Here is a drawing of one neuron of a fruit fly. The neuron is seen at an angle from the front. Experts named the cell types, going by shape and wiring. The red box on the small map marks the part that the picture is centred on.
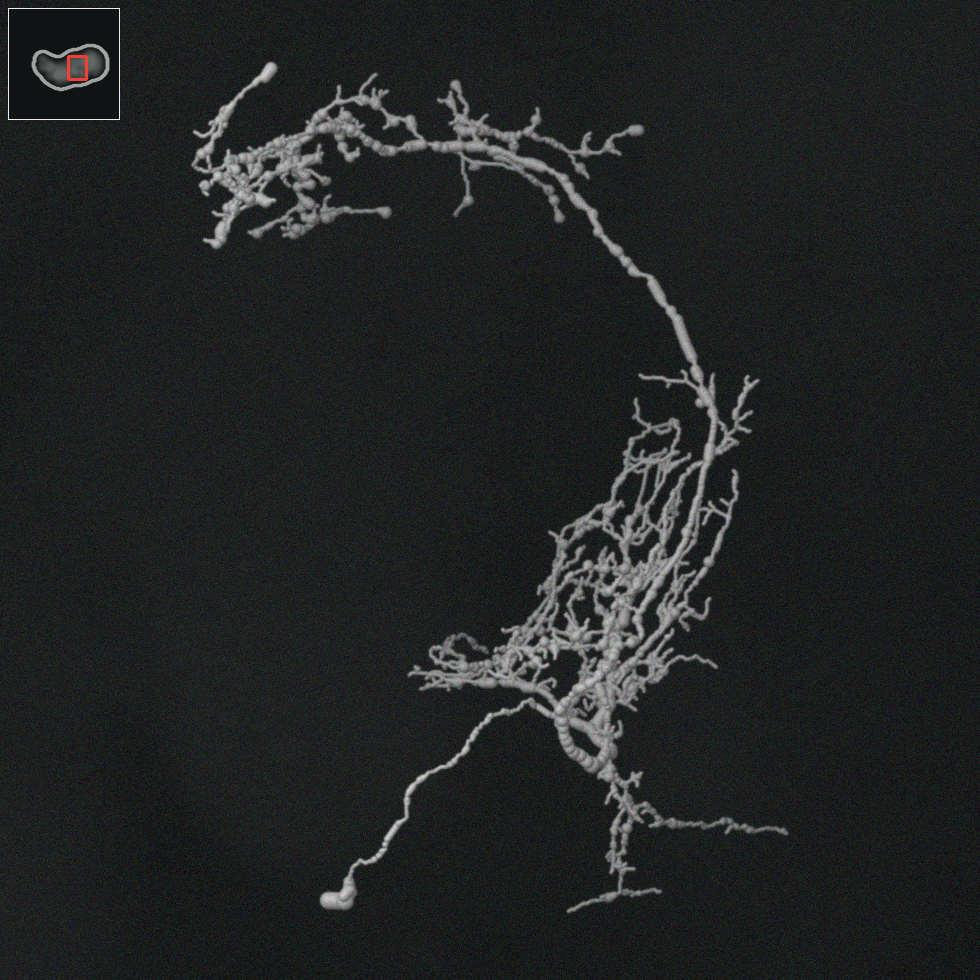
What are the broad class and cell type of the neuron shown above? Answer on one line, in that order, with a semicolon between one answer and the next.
central-brain intrinsic neuron; VES017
